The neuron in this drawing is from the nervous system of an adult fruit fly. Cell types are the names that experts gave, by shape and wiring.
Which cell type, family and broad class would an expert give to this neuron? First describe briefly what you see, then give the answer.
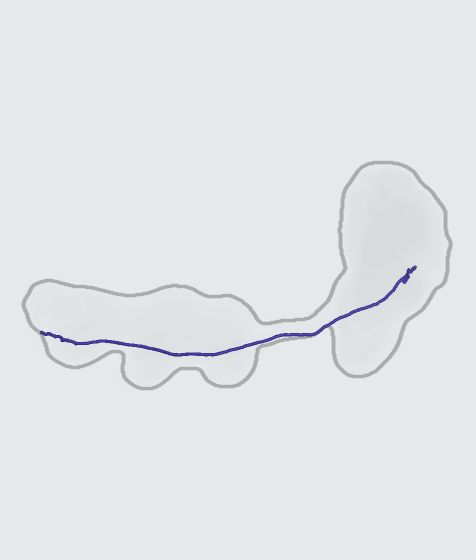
No cell body is drawn. As drawn here it is more than twice as wide as it is tall. It is of cell type LgAG3. Its family is called class gustatory. It is a sensory neuron ascending to the brain.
